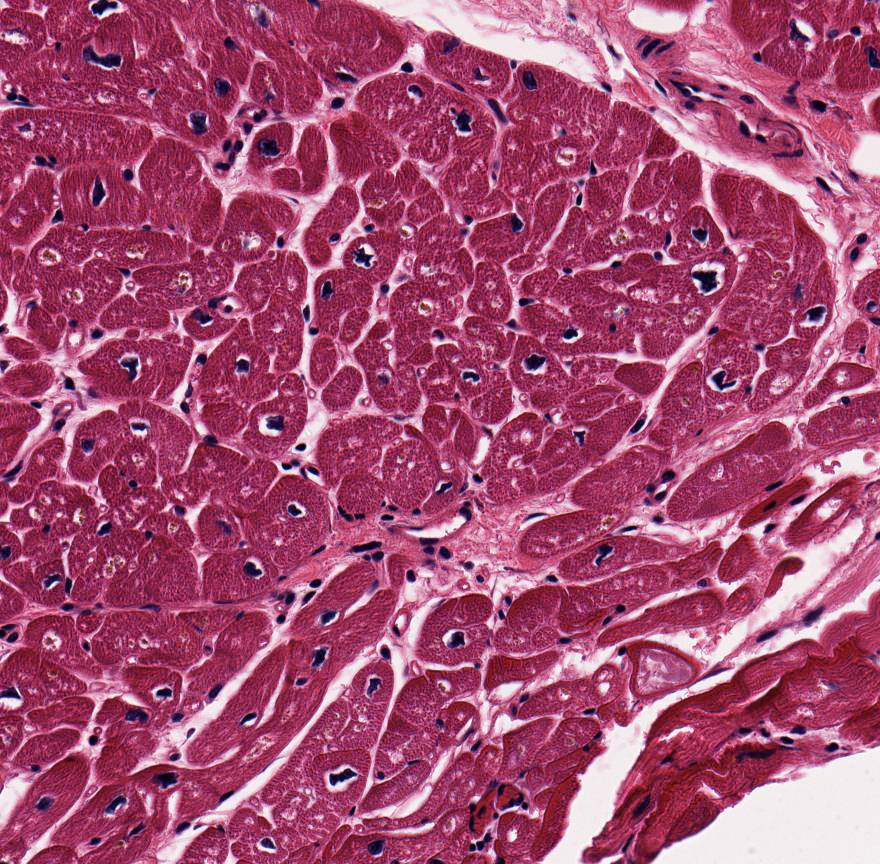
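Left ventricle of the heart: muscle fibres in the upper and left field are mostly cut in cross section, those below lengthwise or obliquely. Many central nuclei sit in a pale, clear halo, and small golden-brown granules lie in the pale central zones of many fibres. The cytoplasm stains deep pink-red, finely stippled where cut across.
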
